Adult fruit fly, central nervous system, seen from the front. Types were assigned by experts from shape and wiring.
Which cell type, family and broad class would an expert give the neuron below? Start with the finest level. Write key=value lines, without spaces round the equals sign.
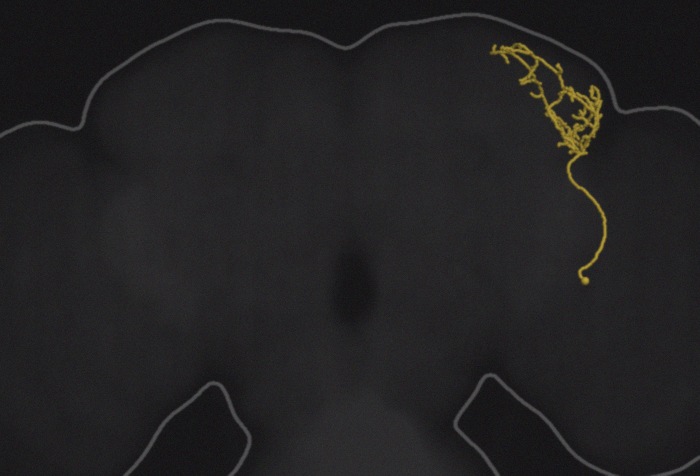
cell_type=LHAV2i4
family=hemilineage LHa2
broad_class=central-brain intrinsic neuron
